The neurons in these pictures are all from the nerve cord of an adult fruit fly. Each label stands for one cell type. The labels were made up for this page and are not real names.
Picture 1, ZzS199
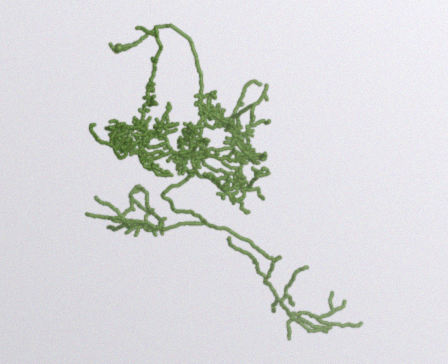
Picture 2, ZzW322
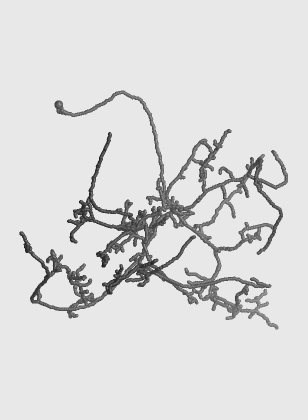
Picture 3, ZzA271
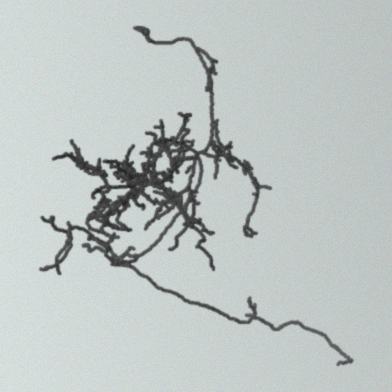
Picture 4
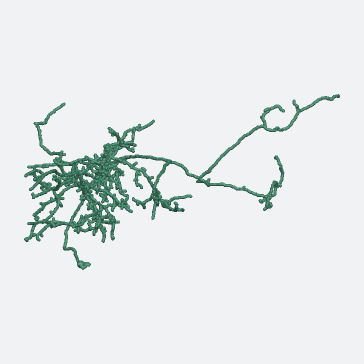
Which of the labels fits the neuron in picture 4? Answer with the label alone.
ZzA271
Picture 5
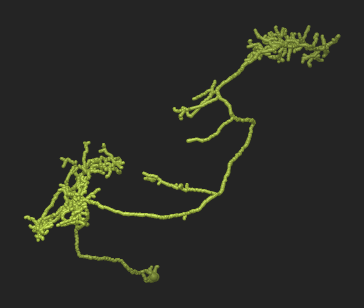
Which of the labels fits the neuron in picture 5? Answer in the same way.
ZzS199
